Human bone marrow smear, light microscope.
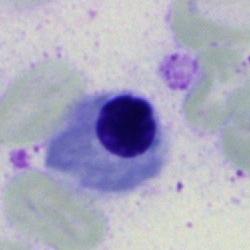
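Erythroblast, the cell in the middle of this stained human bone marrow smear. Notice its outline is irregular and angular rather than round. The nucleus sits off-centre, toward the upper right. No nucleoli are visible in it. The cytoplasm is greyish blue.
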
